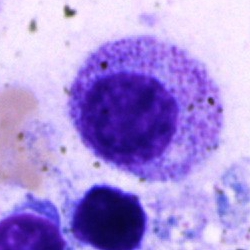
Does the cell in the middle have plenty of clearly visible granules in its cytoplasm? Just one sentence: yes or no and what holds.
Yes, granules are visible in large numbers in its cytoplasm.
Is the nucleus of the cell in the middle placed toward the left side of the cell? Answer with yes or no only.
Yes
